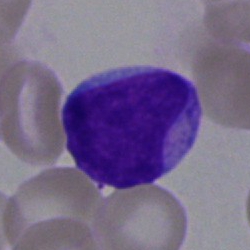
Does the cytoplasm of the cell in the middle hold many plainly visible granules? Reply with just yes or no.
No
